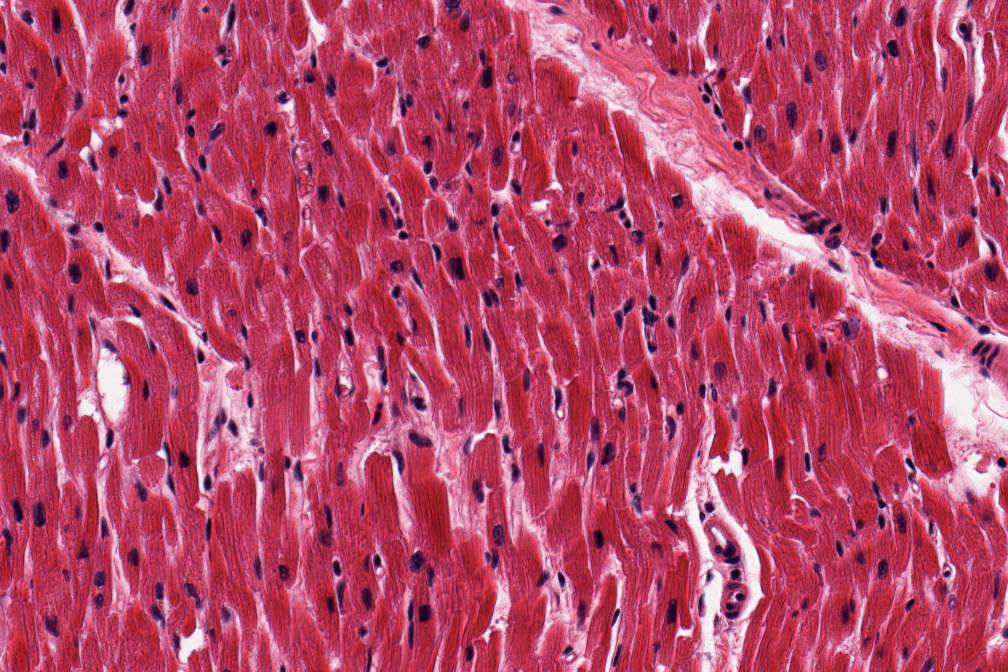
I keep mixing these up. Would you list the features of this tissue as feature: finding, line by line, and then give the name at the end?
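Muscle cells: branch and join neighbours, a network not parallel fibres
Nuclei: one or two per cell, oval, central
Connective tissue: pale pink fibrous band, top centre diagonally toward right edge
Vessel: small, few dark lining nuclei, just right of lower centre
Tissue: left ventricle of the heart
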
